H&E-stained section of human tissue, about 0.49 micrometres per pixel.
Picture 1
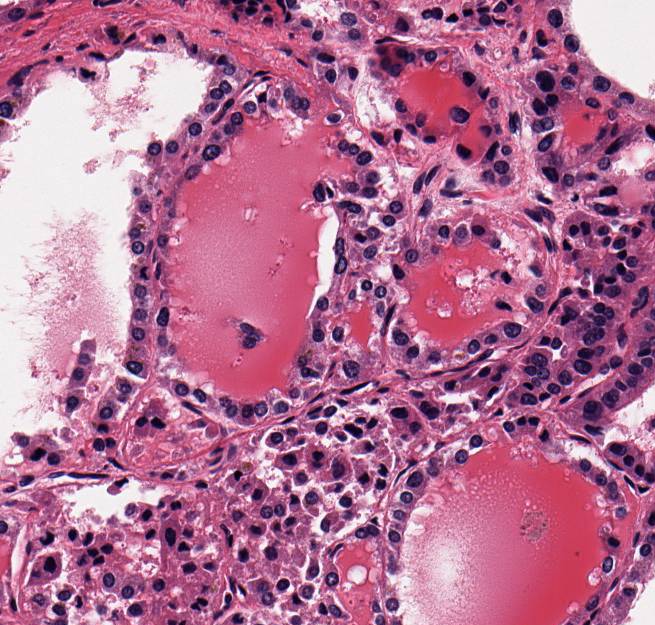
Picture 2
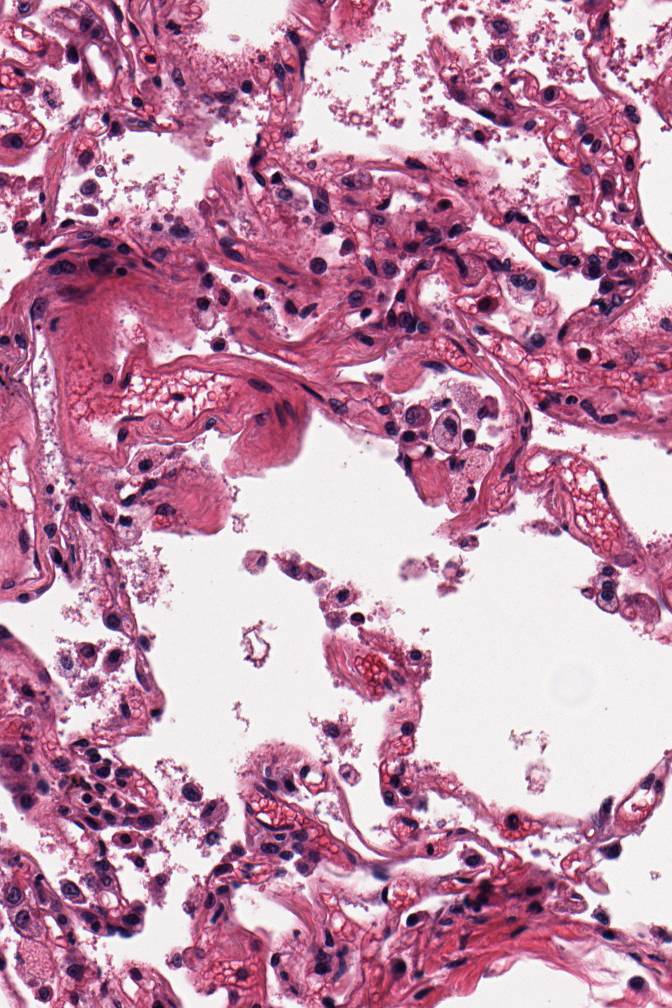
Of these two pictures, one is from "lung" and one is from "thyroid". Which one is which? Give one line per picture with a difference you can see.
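Picture 1 is from the thyroid. The field is made of rounded follicles of varying size, the two largest lying at upper centre-left and lower right.
Picture 2 is from the lung. No glands, cartilage or fat cells are present anywhere in the field.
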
